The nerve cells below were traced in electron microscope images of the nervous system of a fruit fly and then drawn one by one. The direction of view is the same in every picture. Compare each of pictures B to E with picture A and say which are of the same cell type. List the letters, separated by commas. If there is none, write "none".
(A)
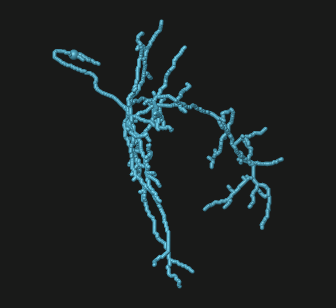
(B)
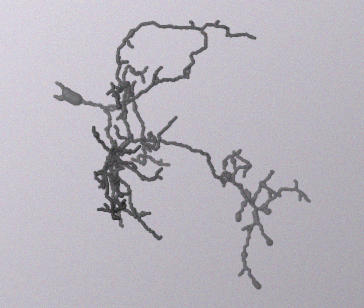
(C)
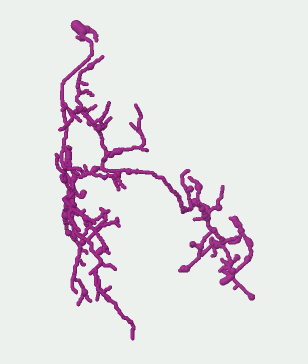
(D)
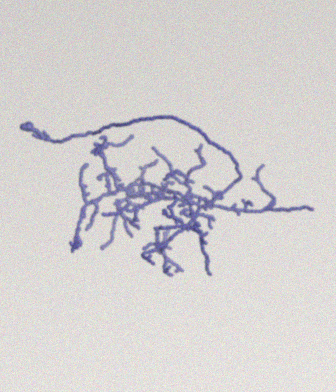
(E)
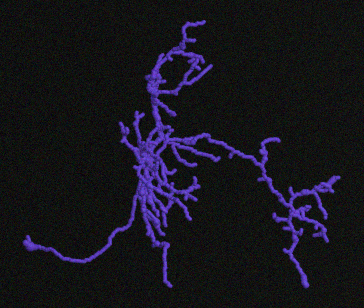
B, C, E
